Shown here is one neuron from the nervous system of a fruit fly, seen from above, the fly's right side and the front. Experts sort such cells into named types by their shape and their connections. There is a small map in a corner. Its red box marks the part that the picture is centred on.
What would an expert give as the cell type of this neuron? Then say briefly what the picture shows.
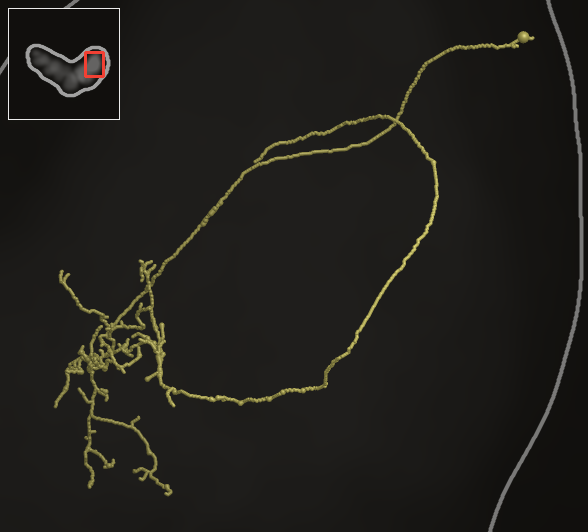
Its cell type is WED037. It is a central-brain intrinsic neuron. Its cell body lies at the upper right of the picture. The picture shows dozens of branch ends.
